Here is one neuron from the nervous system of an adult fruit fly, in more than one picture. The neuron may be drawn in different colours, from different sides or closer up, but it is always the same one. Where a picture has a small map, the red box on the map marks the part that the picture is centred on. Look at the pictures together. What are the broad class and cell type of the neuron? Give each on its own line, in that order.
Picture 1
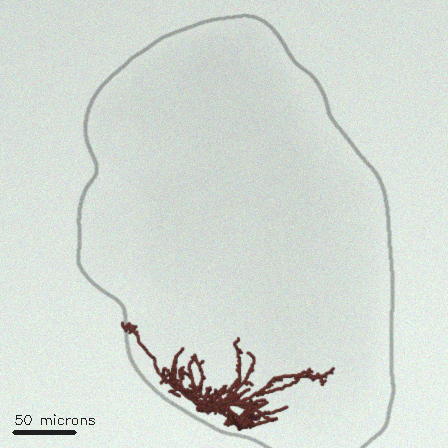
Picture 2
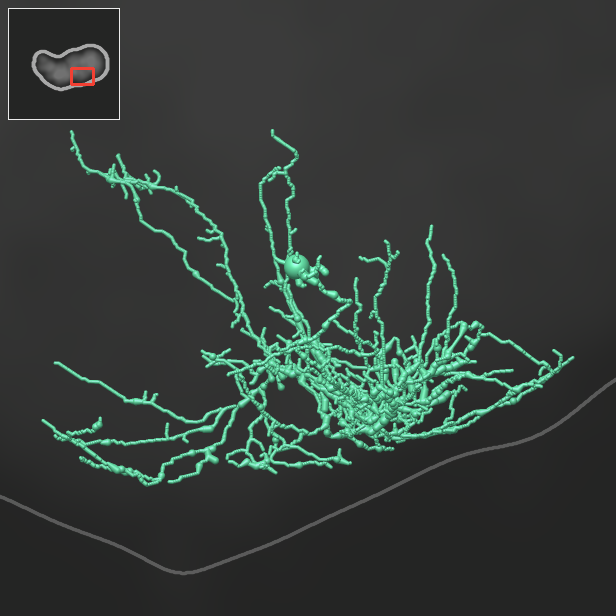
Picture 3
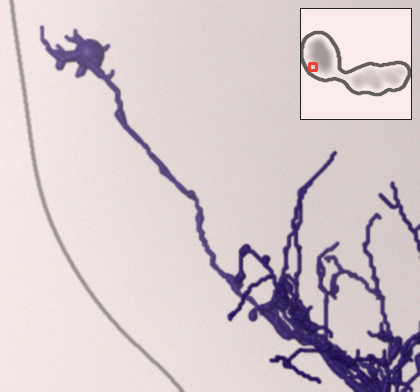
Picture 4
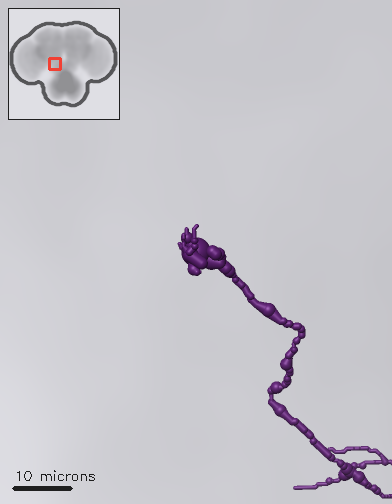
central-brain intrinsic neuron
GNG234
